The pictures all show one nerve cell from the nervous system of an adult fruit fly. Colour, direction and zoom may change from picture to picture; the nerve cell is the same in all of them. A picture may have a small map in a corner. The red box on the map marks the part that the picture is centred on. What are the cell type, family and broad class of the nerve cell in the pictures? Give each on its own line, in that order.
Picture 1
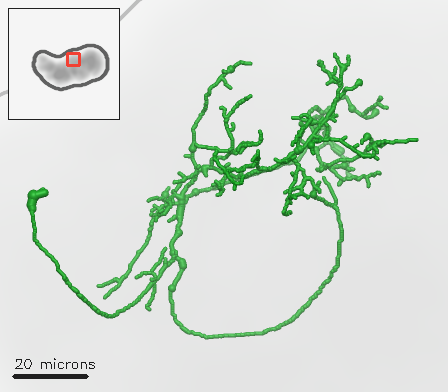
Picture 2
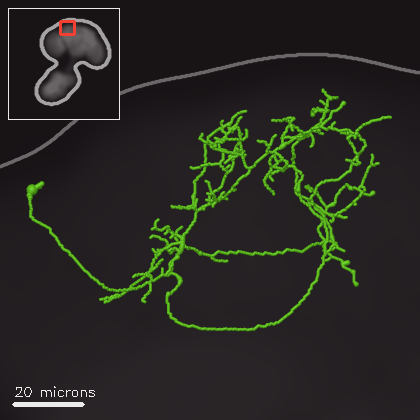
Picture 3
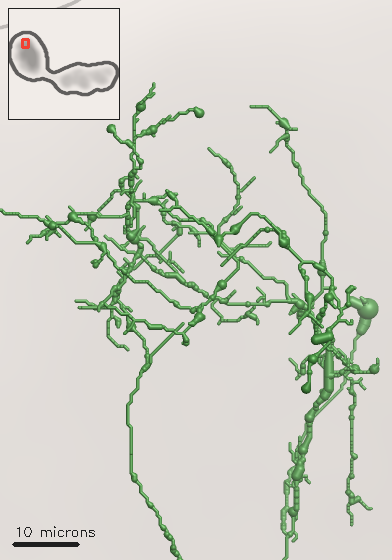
SLP015_b
hemilineage SLPal1
central-brain intrinsic neuron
